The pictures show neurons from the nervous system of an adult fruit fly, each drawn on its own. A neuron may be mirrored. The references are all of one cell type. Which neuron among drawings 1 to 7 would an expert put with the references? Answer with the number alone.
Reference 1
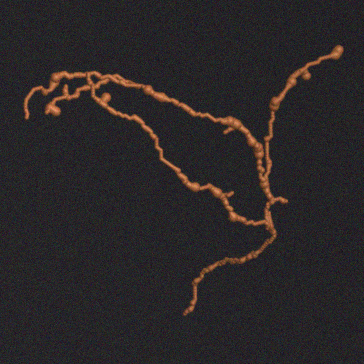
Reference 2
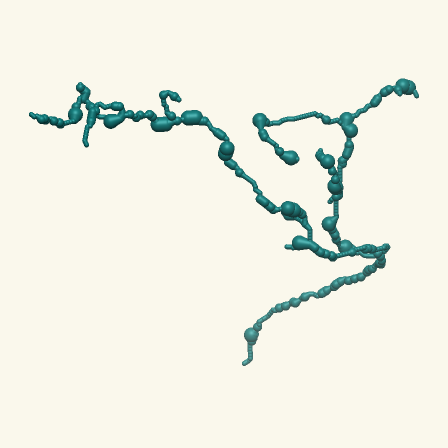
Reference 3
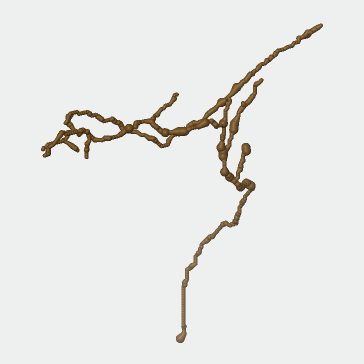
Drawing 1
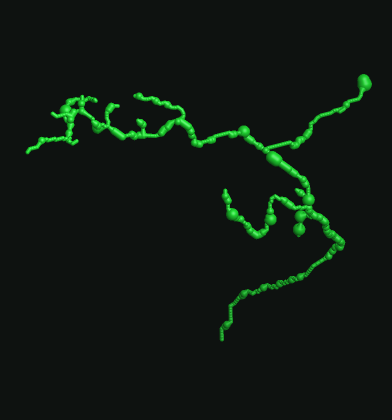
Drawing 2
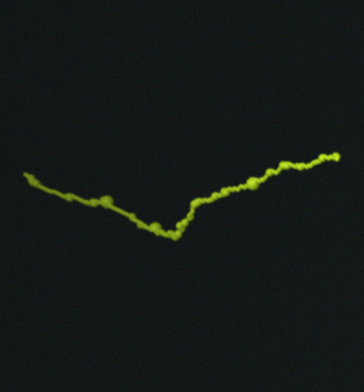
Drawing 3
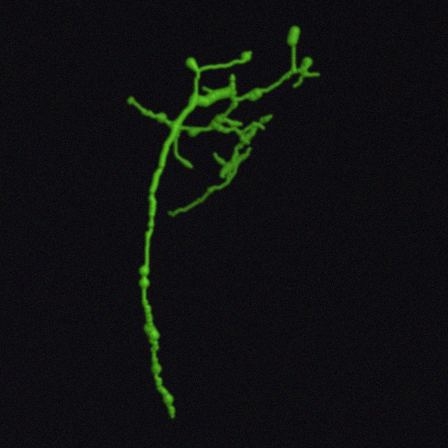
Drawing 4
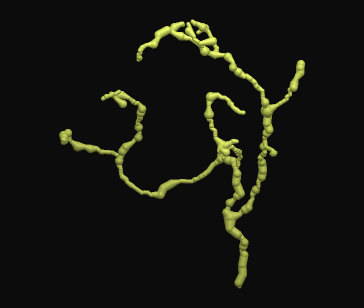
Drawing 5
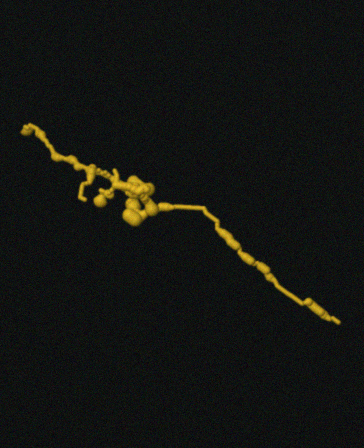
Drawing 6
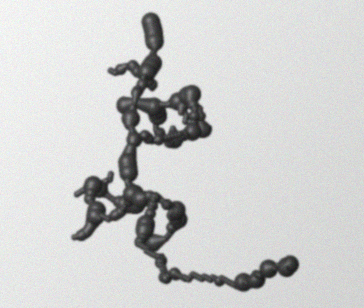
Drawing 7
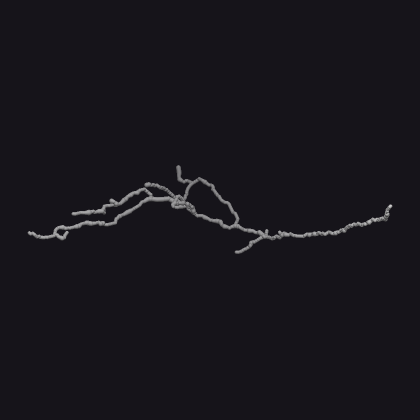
1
